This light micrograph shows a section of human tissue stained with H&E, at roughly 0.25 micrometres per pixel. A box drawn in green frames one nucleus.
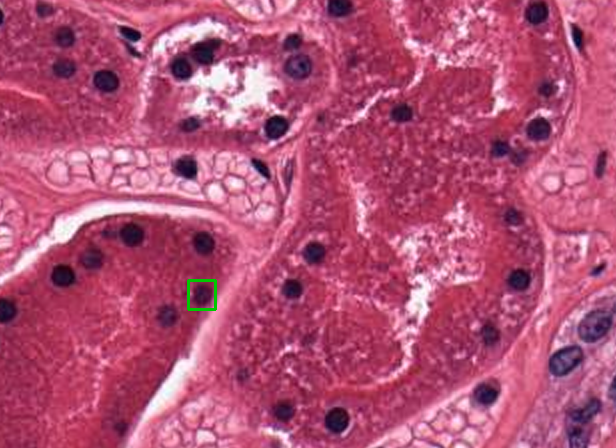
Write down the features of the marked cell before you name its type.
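The nucleus is round and dark purple, about the same size as the nearby nuclei in the same tubule. No clear boundary separates this cell's cytoplasm from its neighbours; the pink cytoplasm runs on without a visible outline. The cell lies near the outer edge of its tubule, close to the pale pink band that borders it, with other similar dark round nuclei spaced around it. It is a proximal tubule cell.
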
